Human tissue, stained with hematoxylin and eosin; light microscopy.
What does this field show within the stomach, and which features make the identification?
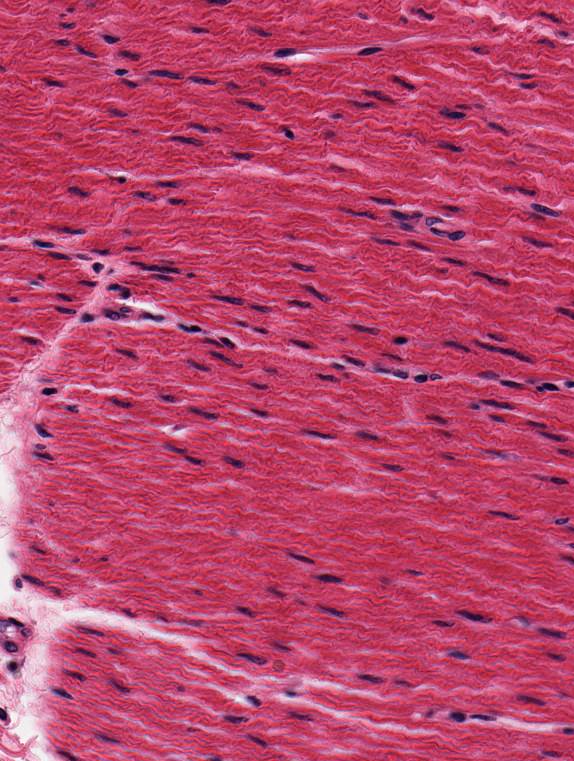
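What you are looking at is smooth muscle. Follow the nuclei: elongated, cigar-shaped, dark purple, parallel to the fibres, and scattered through each bundle's interior rather than confined to its edges.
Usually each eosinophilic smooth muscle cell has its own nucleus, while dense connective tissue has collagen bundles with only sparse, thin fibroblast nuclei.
Notice that the pink fibres show no cross-striations, and thin pale clefts of connective tissue part them into parallel bundles.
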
